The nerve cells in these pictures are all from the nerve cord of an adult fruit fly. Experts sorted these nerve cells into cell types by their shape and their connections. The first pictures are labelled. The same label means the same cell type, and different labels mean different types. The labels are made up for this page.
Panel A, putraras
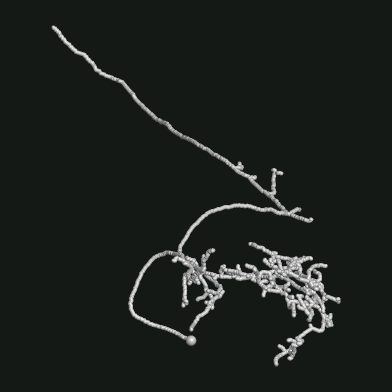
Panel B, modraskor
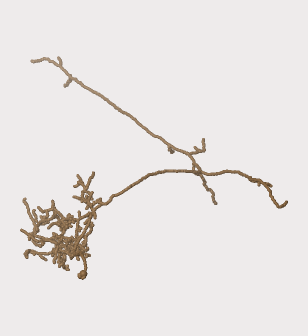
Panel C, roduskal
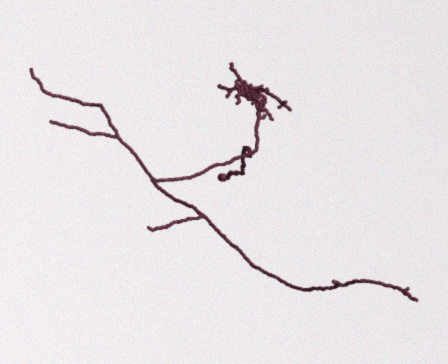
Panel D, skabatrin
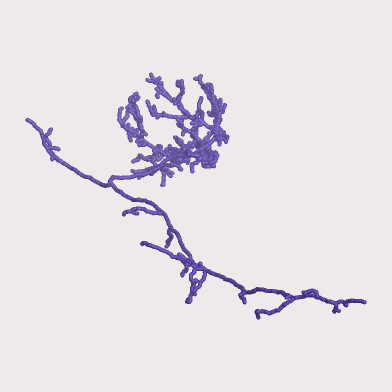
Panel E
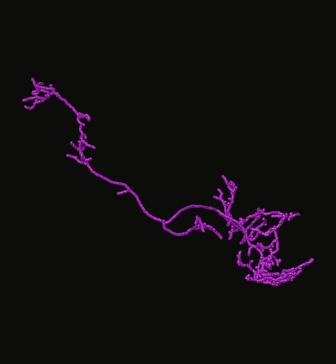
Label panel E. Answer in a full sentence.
It belongs to putraras.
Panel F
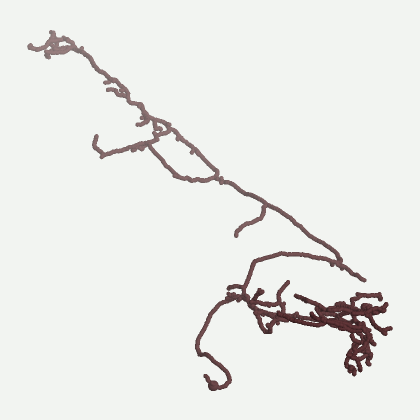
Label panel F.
It belongs to putraras.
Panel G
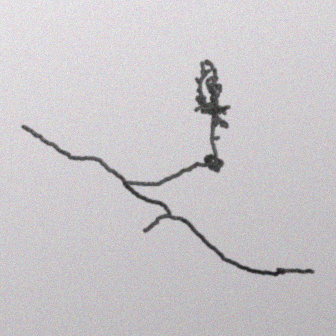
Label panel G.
It belongs to roduskal.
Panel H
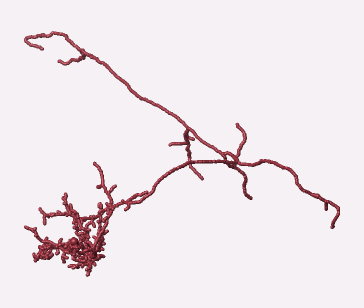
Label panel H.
It belongs to modraskor.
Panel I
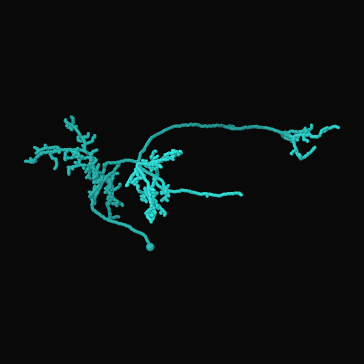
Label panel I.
It belongs to skabatrin.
